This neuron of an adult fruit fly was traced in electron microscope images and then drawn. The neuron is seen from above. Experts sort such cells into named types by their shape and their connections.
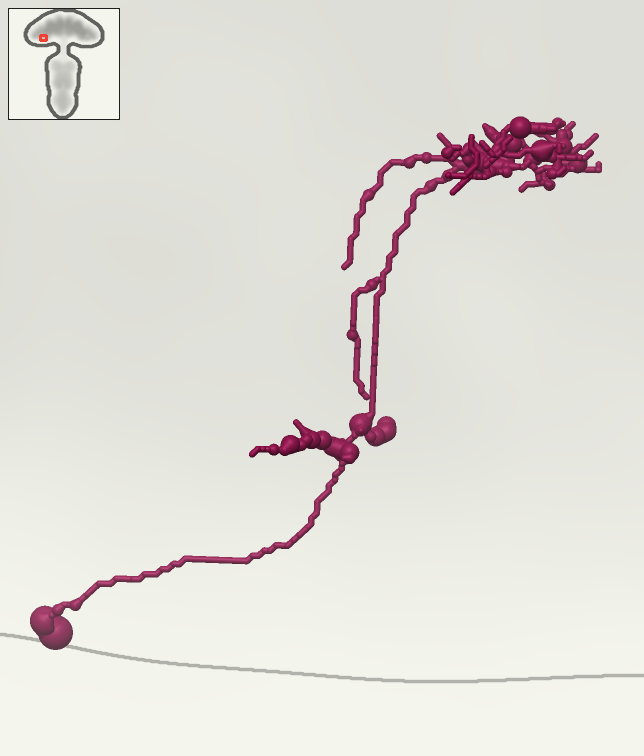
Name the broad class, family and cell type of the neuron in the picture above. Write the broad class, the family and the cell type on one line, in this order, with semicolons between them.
optic-lobe intrinsic neuron; T; T5d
